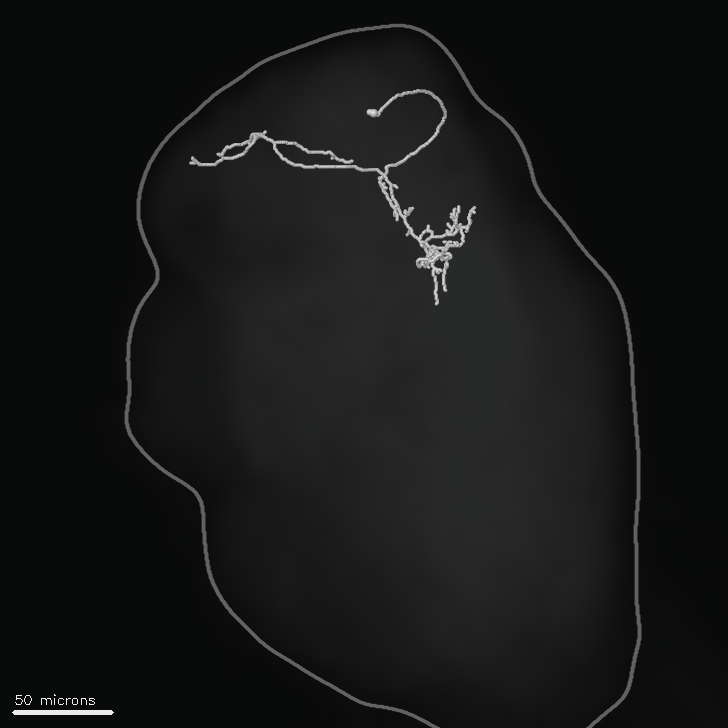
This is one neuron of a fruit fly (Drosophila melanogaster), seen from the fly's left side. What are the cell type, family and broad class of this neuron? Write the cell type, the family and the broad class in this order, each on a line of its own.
LHPD2c6
hemilineage SLPad1_posterior
central-brain intrinsic neuron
